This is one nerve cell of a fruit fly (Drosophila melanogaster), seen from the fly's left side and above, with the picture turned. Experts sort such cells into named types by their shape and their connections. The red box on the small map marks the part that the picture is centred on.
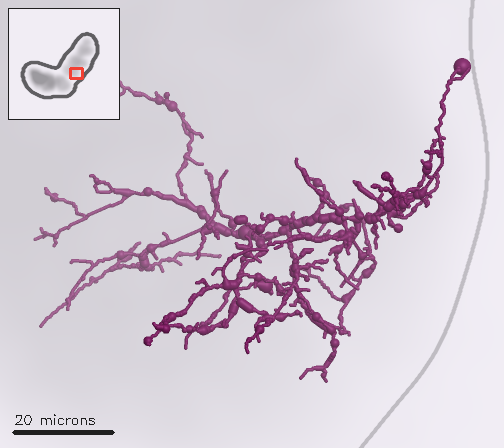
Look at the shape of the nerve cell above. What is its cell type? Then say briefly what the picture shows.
Its cell type is IN20A.22A056. Its broad class is nerve-cord intrinsic neuron. The cell body can be seen at the upper right of the picture. From left to right in the picture it spans about 90 microns. Dozens of branch ends can be seen.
